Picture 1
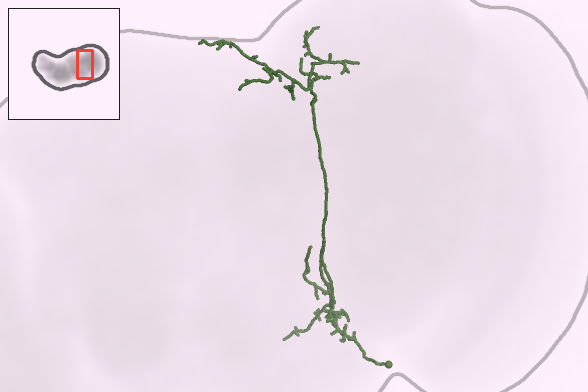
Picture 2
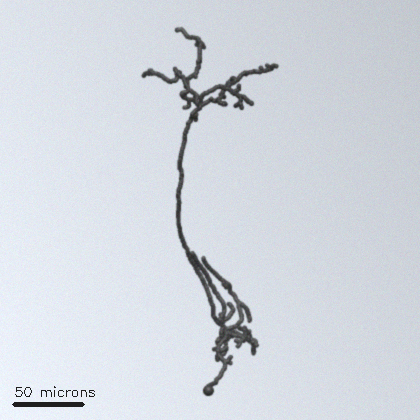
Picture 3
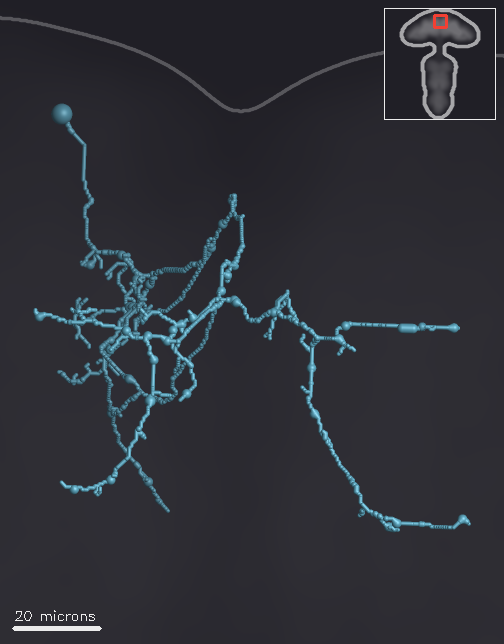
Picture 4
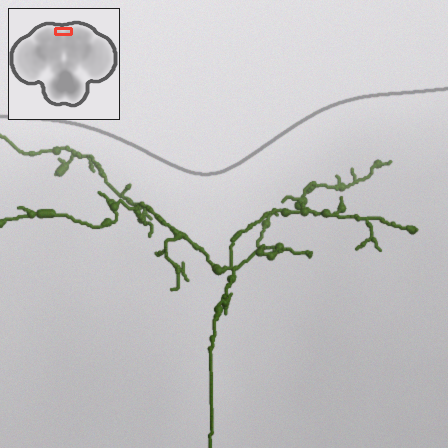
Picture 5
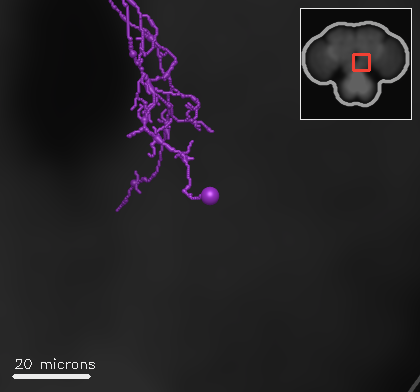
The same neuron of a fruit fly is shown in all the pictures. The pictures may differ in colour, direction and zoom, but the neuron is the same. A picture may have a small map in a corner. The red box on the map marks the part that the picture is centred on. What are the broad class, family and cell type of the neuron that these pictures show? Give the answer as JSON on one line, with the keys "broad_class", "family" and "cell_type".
{"broad_class": "central-brain intrinsic neuron", "family": "hemilineage FLAa3", "cell_type": "CB1008"}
